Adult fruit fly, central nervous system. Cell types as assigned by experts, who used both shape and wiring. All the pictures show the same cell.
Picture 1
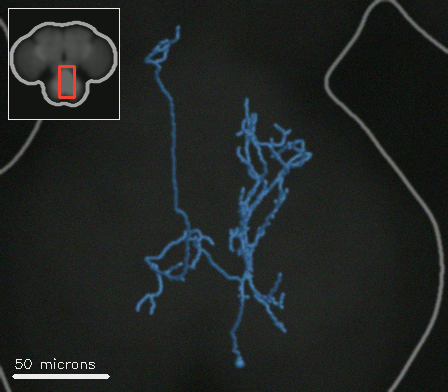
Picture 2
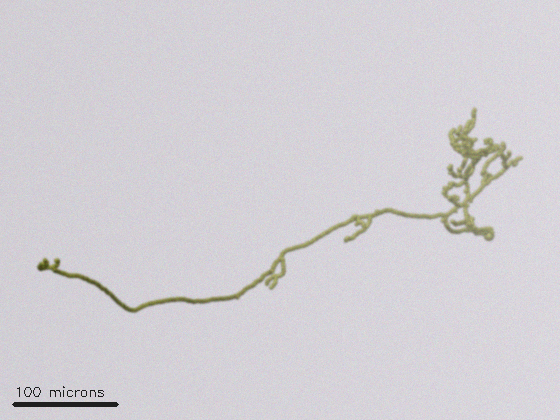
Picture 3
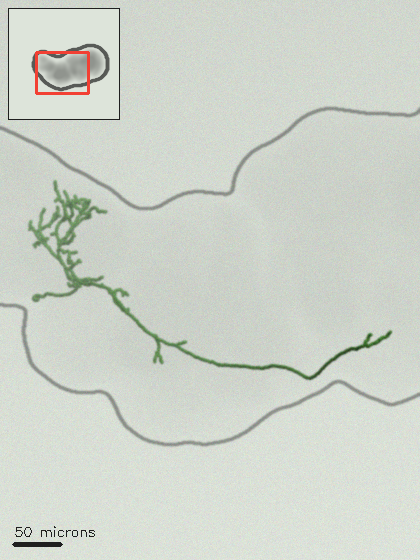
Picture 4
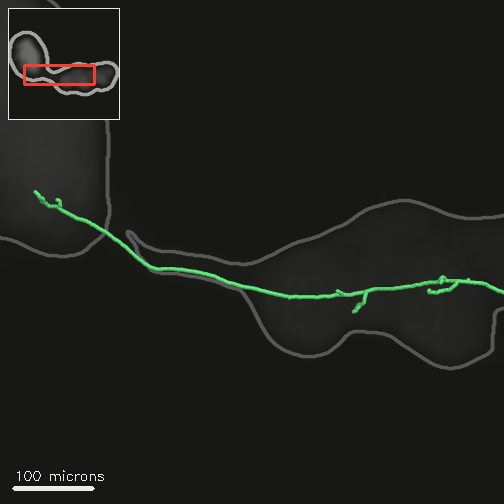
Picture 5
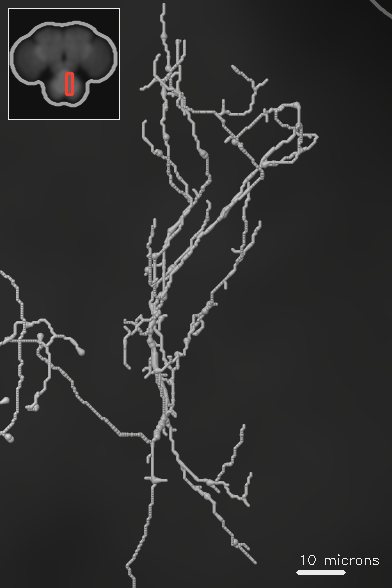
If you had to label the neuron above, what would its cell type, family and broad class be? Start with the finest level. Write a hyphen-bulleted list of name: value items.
- cell type: AN10B062
- family: hemilineage 10B
- broad class: ascending neuron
